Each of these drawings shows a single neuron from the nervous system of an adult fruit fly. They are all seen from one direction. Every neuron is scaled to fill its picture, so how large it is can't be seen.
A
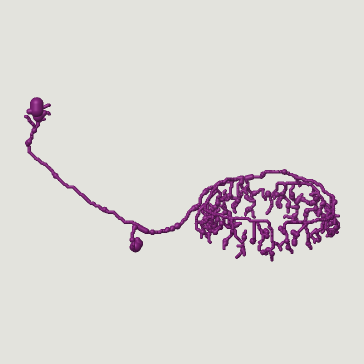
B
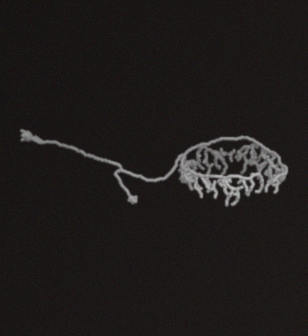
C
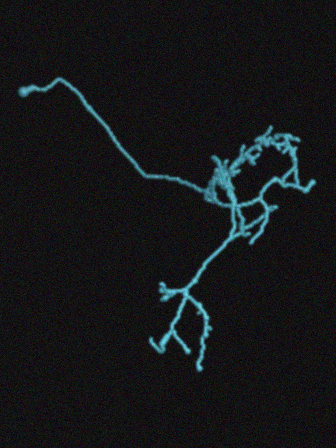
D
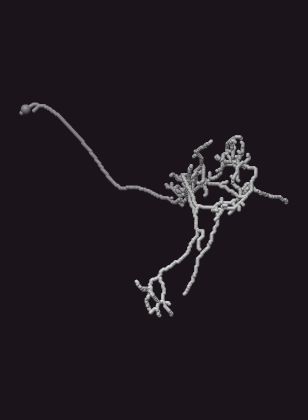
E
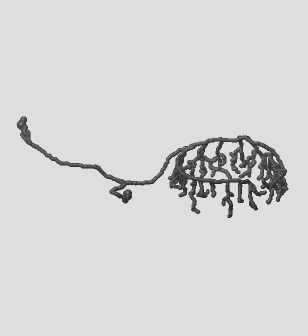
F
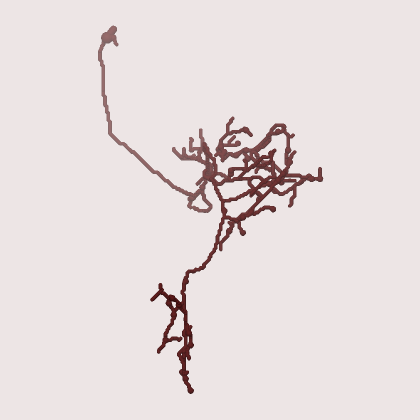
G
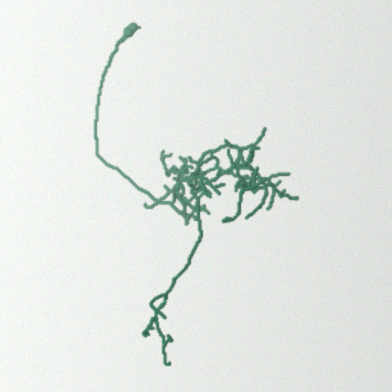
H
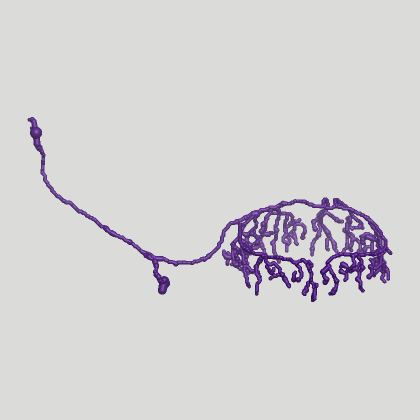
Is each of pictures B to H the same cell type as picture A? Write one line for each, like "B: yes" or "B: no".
B: yes
C: no
D: no
E: yes
F: no
G: no
H: yes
